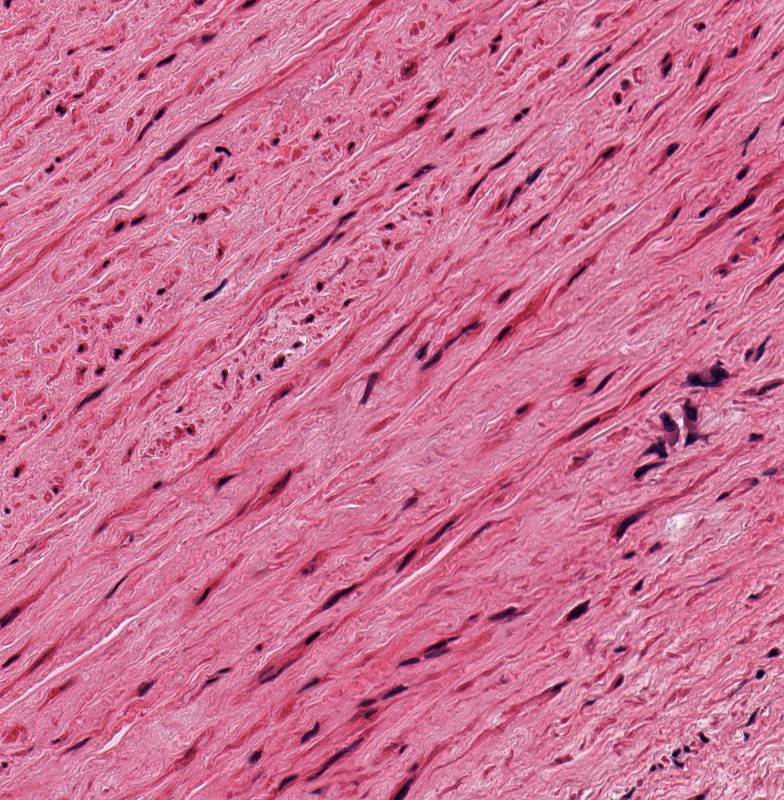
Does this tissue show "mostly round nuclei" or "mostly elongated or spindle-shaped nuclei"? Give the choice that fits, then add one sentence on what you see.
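Mostly elongated or spindle-shaped nuclei. Most nuclei are elongated, dark-staining and spindle-shaped, lying along the length of the fibres.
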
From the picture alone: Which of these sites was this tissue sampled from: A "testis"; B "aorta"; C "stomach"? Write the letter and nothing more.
B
